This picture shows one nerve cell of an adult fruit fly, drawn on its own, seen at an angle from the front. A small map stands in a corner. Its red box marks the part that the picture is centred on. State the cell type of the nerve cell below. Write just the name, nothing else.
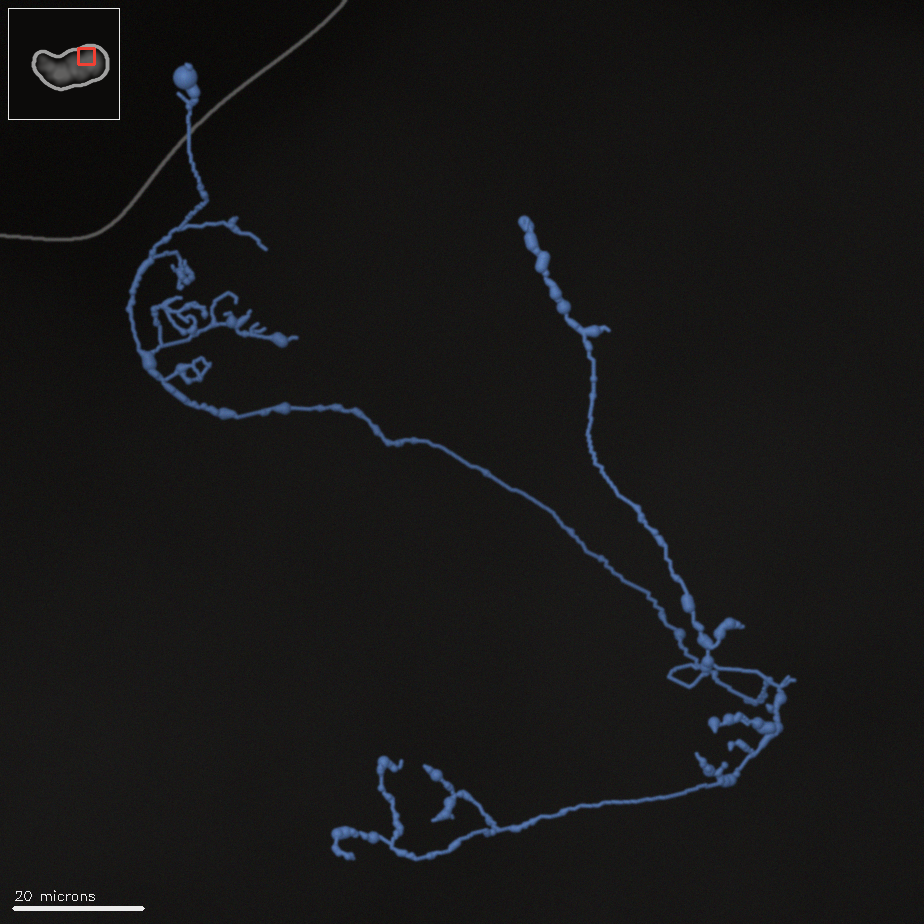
KCa'b'-m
